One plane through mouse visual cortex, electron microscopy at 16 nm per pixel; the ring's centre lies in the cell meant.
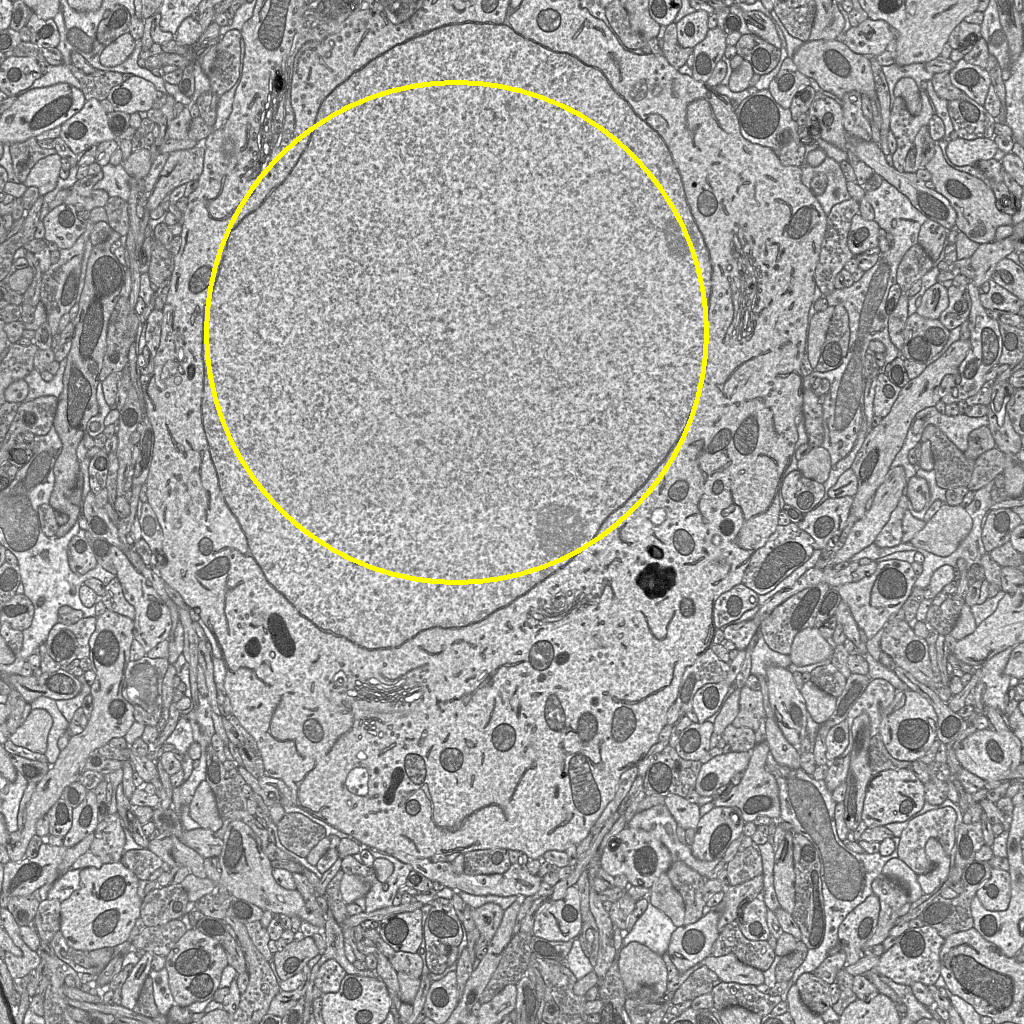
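Excitatory neuron (ringed). Nuclear envelope smooth, without deep infoldings; chromatin finely dispersed, with no dense dark clumps along the envelope. A smooth, rounded, darker grey patch lies near the lower edge of the nucleus. Several stacks of flattened Golgi cisternae lie in the surrounding cytoplasm.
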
